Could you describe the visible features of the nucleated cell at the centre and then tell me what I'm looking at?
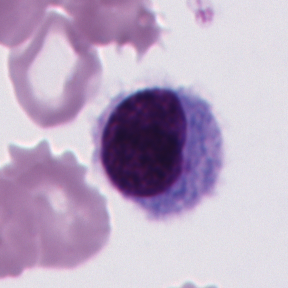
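Round in outline, the cell contains a nucleus that is a single rounded mass without lobes. Its cytoplasm forms a crescent on the right side of the nucleus and holds no large coarse granules. It is a hairy cell.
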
